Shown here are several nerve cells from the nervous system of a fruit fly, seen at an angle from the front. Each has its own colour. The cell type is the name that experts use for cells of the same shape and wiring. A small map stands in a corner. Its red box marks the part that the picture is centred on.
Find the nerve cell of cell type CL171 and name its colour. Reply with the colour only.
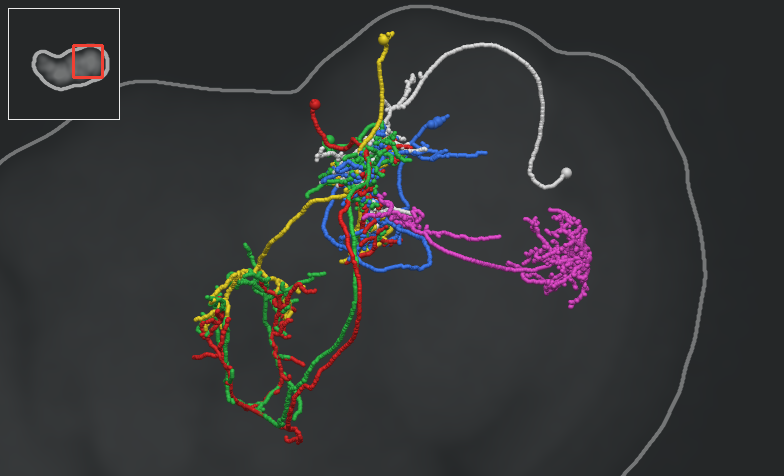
yellow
